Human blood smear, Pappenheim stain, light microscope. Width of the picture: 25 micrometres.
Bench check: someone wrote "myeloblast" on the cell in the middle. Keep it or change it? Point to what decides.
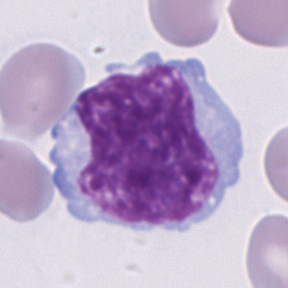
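Yes, myeloblast holds up for this cell. Size: the cell is about 17 micrometres across and its nucleus about 14 micrometres.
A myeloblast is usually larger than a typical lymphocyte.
On size, then, myeloblast is favoured over typical lymphocyte. Granules: no distinct coloured granules are seen in the cytoplasm.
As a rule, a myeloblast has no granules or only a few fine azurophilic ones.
This point agrees with myeloblast. Also noted: an irregular outline with many small bumps, pale greyish-blue cytoplasm, and red cells lying around the cell without covering it.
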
